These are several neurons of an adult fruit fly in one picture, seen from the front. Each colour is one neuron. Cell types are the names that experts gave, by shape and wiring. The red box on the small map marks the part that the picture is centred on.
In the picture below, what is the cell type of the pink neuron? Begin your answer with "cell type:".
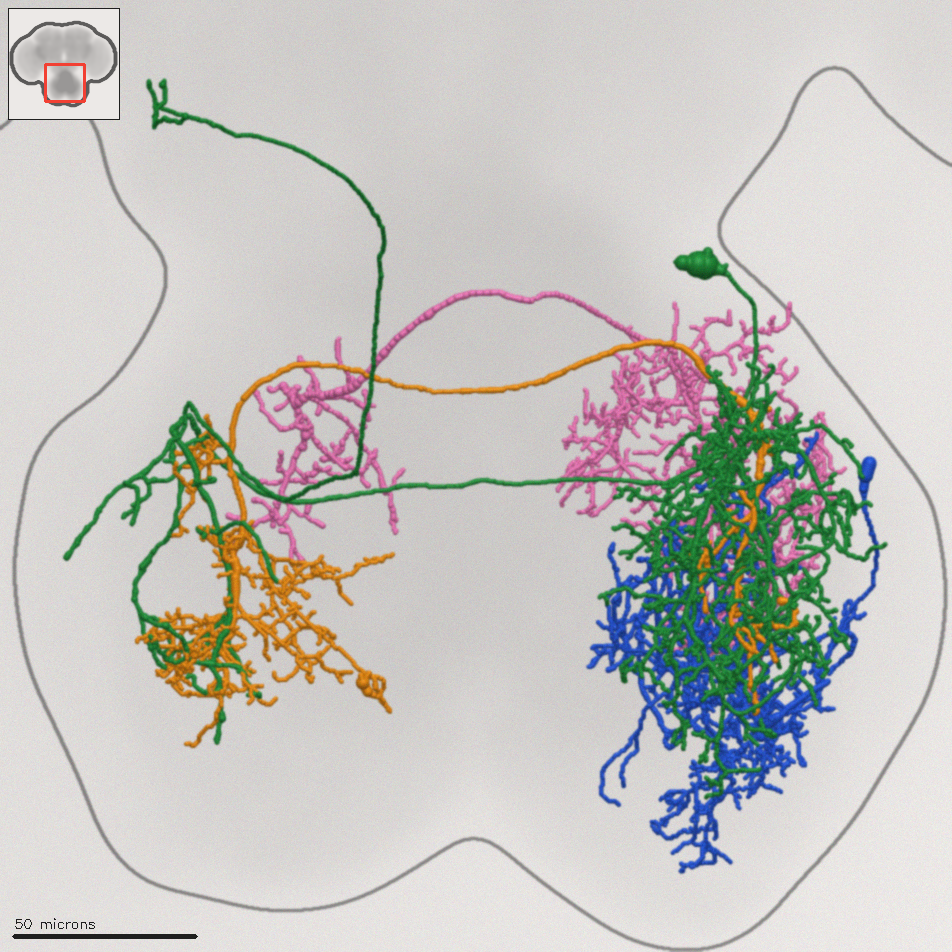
cell type: IN14B005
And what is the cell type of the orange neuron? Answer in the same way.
cell type: IN14B010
